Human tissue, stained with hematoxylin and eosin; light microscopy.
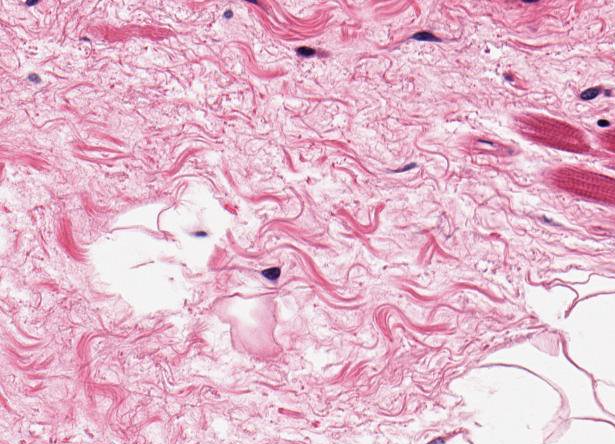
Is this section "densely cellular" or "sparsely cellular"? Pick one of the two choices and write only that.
Sparsely cellular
